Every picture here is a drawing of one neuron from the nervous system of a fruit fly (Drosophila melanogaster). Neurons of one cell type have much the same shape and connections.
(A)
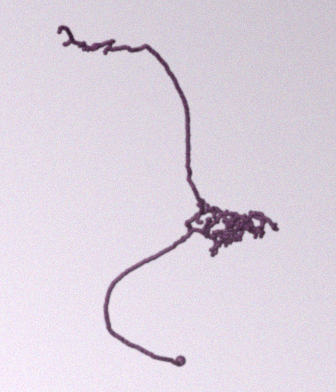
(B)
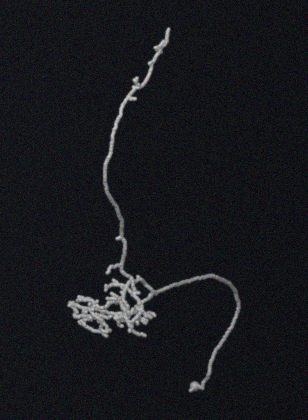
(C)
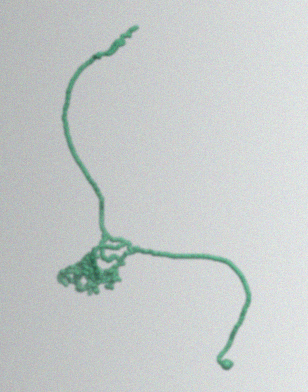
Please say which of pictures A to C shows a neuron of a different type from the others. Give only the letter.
B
